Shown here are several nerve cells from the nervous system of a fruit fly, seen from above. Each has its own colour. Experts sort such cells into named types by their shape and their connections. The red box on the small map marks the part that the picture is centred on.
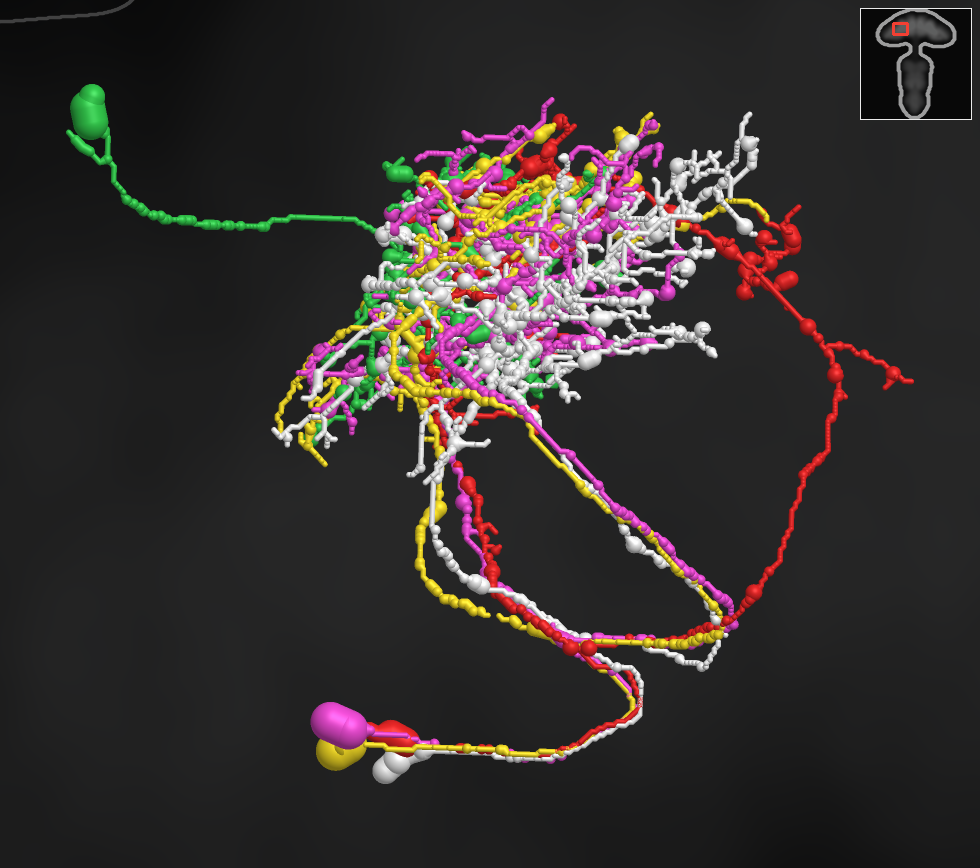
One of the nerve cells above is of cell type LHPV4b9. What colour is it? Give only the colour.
white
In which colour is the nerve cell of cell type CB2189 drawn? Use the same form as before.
magenta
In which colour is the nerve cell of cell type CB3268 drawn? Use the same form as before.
red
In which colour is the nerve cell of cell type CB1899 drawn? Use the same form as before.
yellow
